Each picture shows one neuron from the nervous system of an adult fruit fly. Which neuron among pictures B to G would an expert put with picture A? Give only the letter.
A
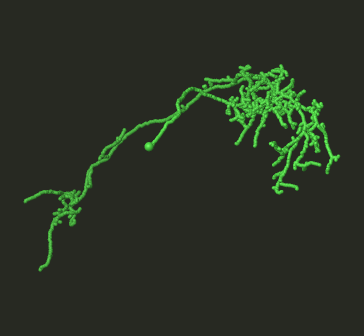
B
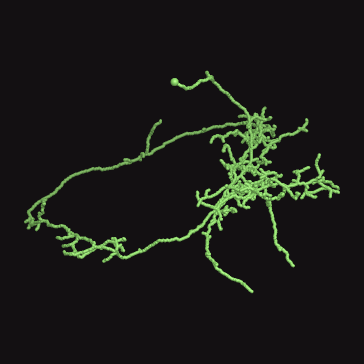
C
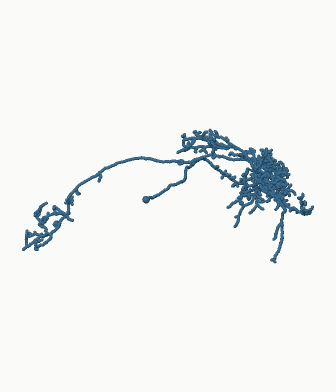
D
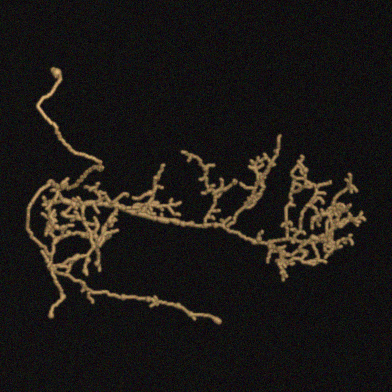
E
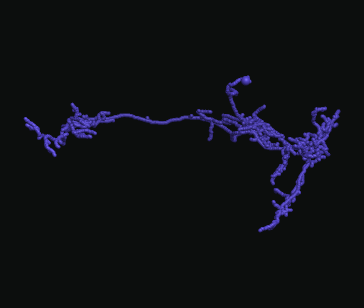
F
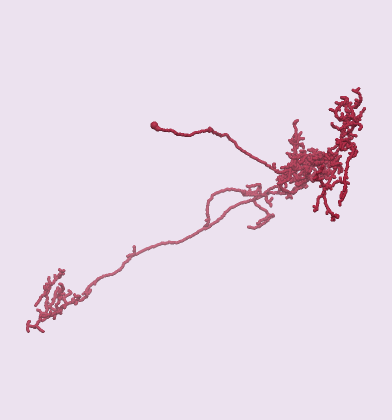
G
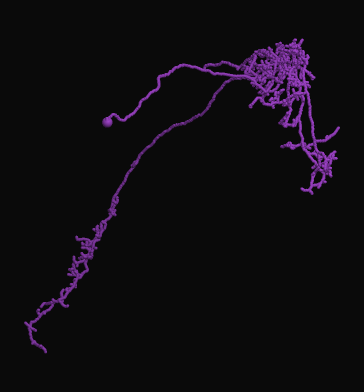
C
